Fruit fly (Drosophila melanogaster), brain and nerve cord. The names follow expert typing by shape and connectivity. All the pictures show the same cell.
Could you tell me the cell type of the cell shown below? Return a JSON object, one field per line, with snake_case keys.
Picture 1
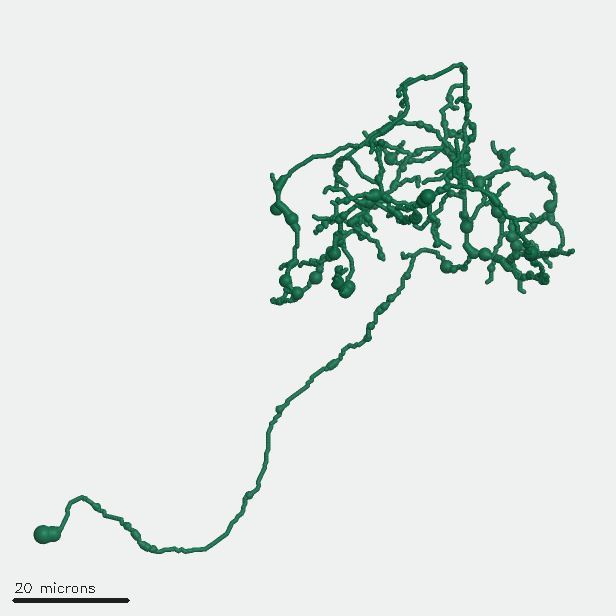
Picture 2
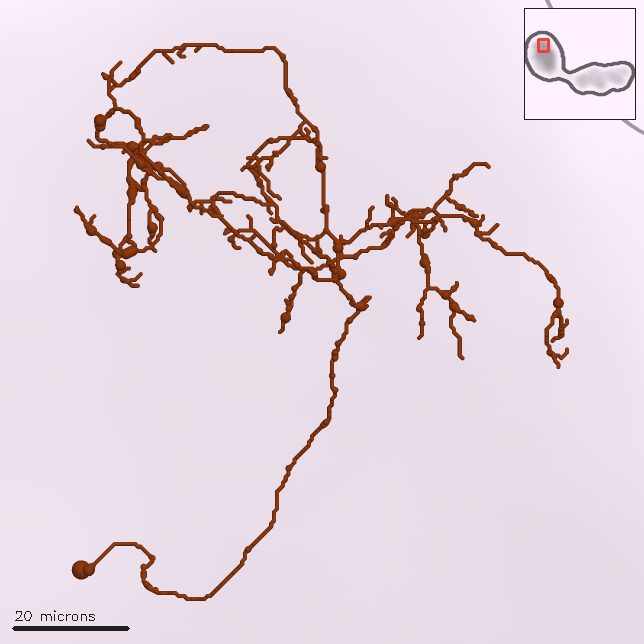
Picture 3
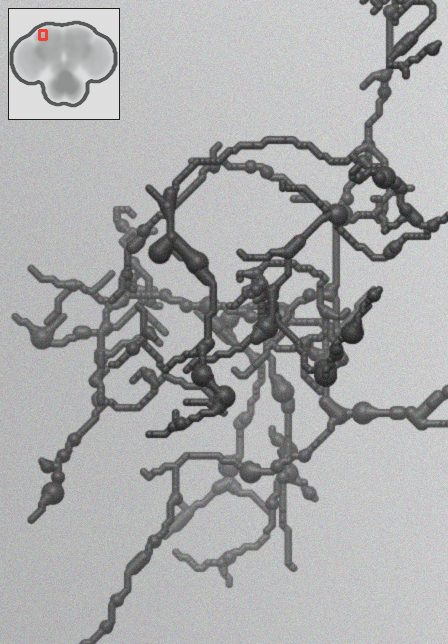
{
 "cell_type": "CB2688"
}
